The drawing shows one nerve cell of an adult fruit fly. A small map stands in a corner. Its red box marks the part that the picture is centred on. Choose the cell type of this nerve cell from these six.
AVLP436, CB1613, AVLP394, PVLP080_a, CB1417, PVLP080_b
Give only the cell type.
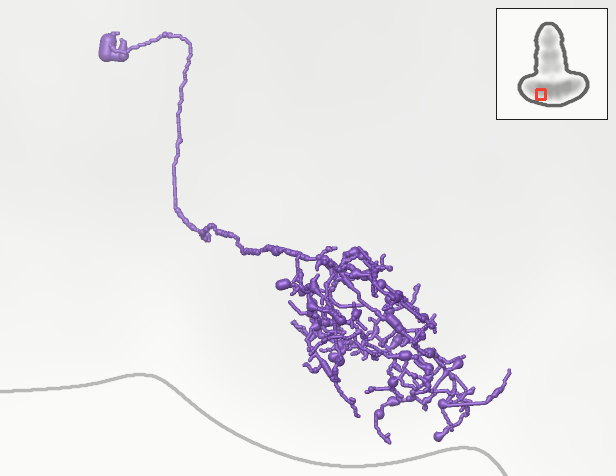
CB1417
